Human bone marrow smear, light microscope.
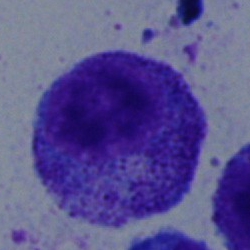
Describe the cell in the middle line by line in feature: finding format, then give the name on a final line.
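Outline: round, edge just a touch bumpy
Nucleus: up in the top half
Nuclear staining: dark purple, looks dense
Granules: dark purple, not orange-red
Name: promyelocyte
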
